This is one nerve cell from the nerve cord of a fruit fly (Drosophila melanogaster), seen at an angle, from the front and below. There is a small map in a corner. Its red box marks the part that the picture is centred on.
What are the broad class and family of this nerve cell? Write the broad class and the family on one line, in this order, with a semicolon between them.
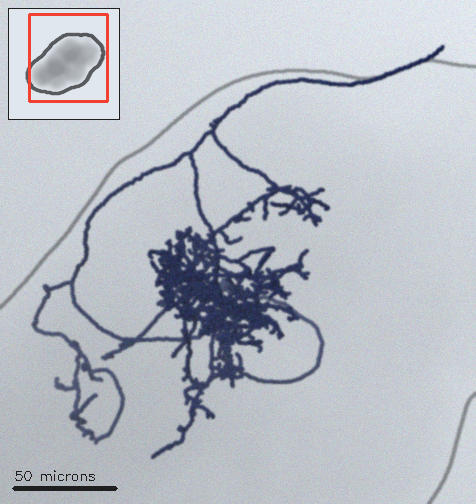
ascending neuron; hemilineage 19B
